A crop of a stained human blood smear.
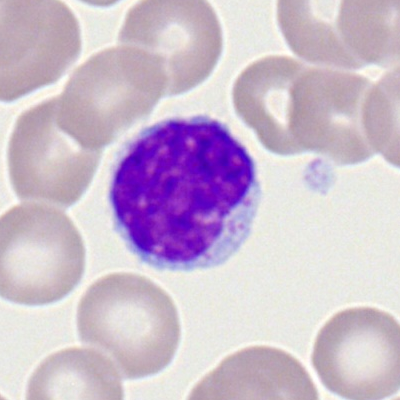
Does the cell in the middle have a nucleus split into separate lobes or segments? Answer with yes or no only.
No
